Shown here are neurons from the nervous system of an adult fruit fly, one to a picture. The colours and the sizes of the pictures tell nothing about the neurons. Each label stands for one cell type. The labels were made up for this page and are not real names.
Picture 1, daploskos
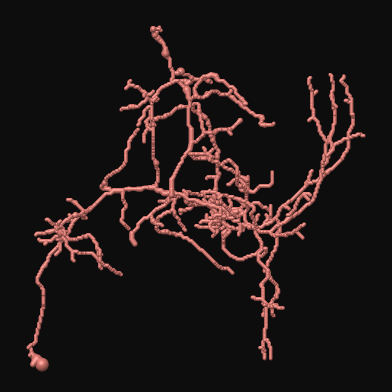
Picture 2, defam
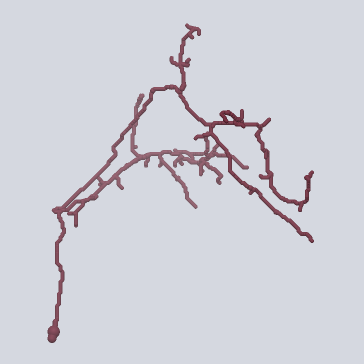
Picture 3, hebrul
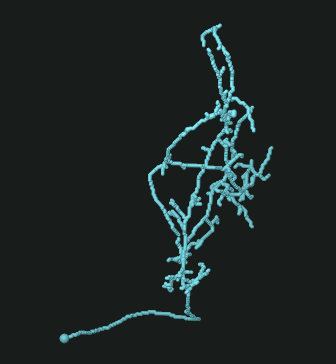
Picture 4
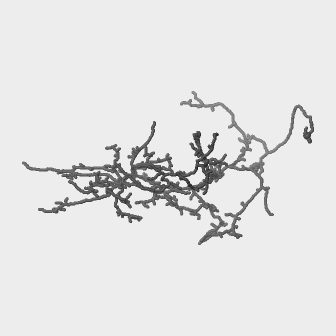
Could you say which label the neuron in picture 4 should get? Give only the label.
daploskos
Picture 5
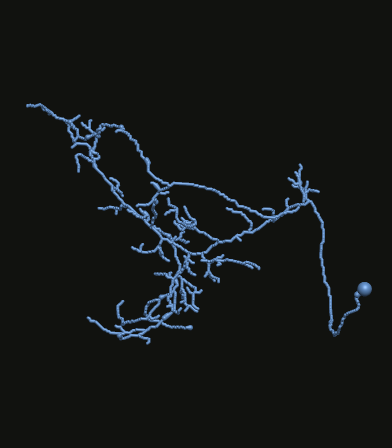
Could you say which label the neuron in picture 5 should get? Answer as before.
hebrul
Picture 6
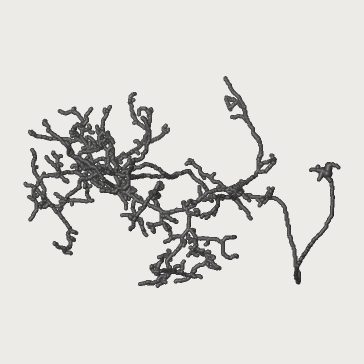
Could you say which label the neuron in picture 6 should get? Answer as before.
daploskos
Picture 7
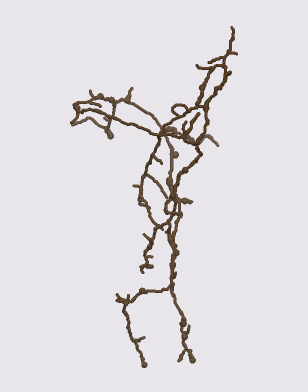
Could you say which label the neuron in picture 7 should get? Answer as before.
defam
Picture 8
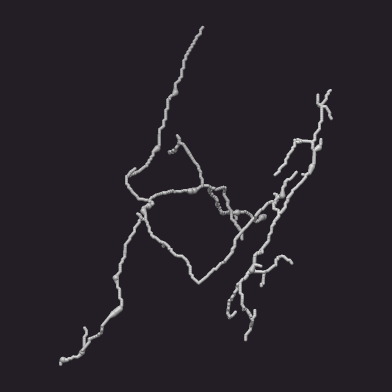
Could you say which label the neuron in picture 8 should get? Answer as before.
defam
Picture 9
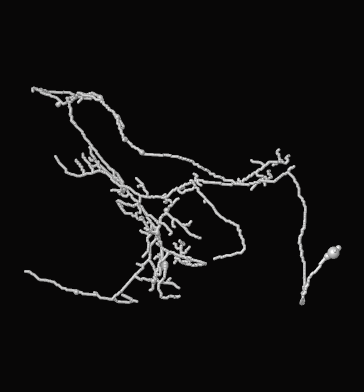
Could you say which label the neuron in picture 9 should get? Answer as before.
hebrul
